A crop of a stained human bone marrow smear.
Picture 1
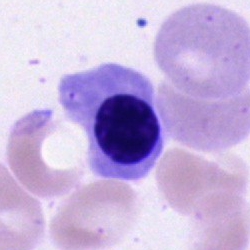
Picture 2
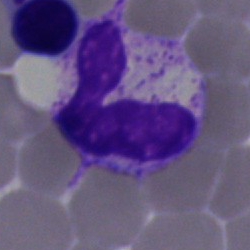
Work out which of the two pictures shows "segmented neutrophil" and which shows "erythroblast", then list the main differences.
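In this pair, the erythroblast is in picture 1 and the segmented neutrophil in picture 2. In the erythroblast, the chromatin is dark purple and densely condensed, and no nucleolus is visible. Its nucleus lies off-centre, with most of the cytoplasm extending toward the upper left. The cytoplasm is pale bluish-lilac and contains no vacuoles.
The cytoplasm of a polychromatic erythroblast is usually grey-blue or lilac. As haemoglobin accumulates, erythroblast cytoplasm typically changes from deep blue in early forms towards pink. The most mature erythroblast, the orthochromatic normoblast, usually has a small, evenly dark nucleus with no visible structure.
Unnucleated red cells lie against it on the left and right sides. The segmented neutrophil has a roughly rounded outline, and its nucleus lies along the left and lower sides of the cell. The widest area of its cytoplasm is at the upper right, whereas in the erythroblast most cytoplasm extends toward the upper left. A small, round, very dark nucleated cell touches its upper left edge.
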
